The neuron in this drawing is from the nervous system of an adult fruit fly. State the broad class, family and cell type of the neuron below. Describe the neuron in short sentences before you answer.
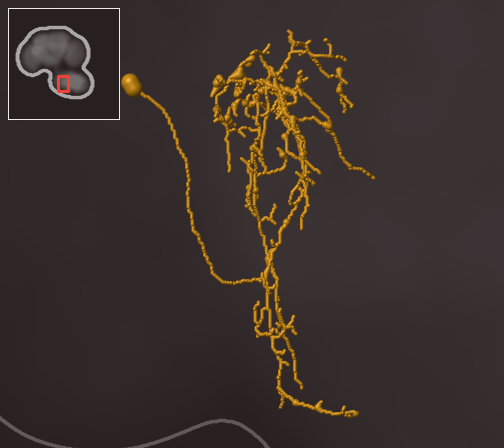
Dozens of branch ends can be seen. In this view it is taller than it is wide. It is a nerve-cord intrinsic neuron. The family is hemilineage 08A. It is of cell type IN08A039.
